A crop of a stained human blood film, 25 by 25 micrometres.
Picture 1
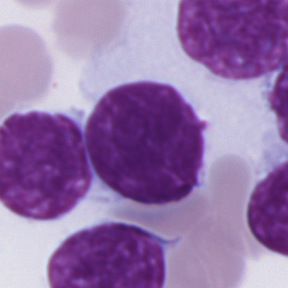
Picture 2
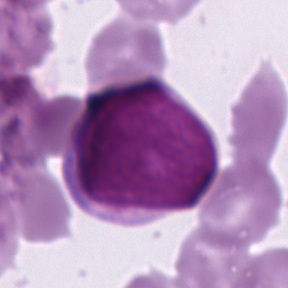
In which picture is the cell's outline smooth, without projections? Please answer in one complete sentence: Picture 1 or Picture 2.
It is in Picture 2 that the cell has a smooth outline.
